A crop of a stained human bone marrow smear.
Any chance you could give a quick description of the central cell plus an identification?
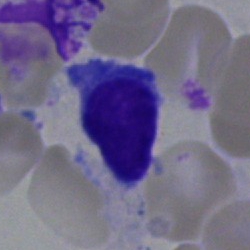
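Dense chromatin here, deep violet right through the nucleus. There's only scant cytoplasm, stained deep blue, and most of what you can see sits at the upper left of the nucleus, with a ragged upper margin. It's a lymphocyte.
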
